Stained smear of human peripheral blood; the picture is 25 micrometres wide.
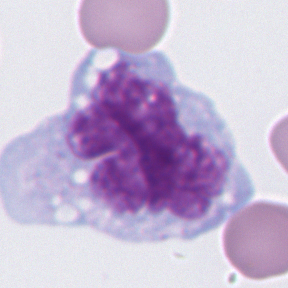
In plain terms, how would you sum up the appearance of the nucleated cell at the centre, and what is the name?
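First, outline: irregular, with broad blunt bulges. Second, cytoplasm: abundant, its widest rim on the left side. Third, inclusions: several small clear vacuoles, and no coarse granules. Conclusion: this is a monocyte.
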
